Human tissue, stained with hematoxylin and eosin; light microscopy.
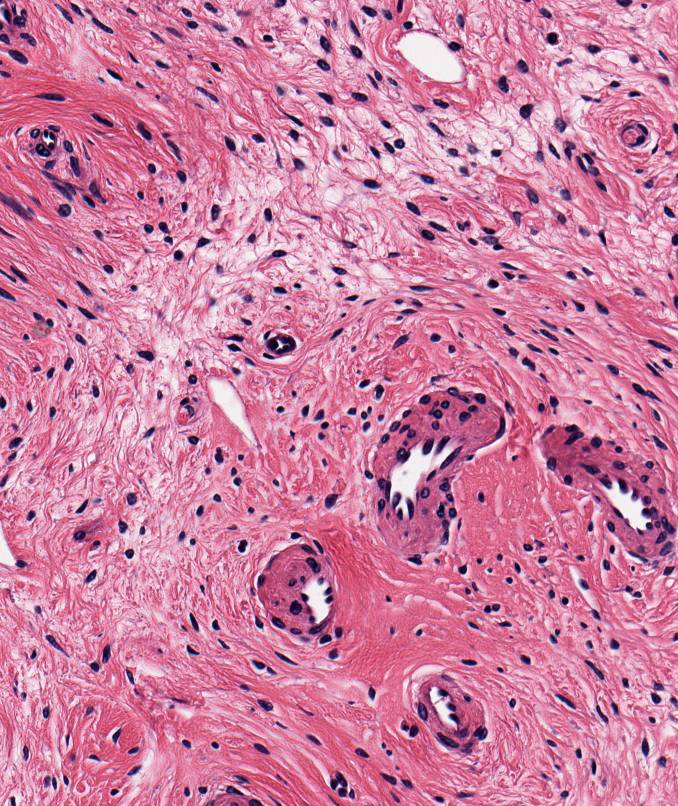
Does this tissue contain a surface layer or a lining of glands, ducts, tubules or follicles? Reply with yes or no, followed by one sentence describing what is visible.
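No. The whole field is stroma of scattered spindle cells in collagen with small vessels, and no epithelium is present.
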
